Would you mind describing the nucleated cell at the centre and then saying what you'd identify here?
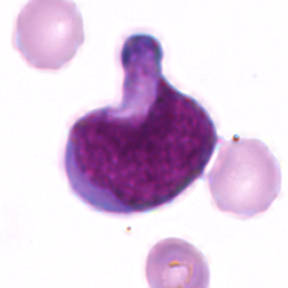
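Notice first the single slender projection rising from the top of the cell; elsewhere the outline is smooth and rounded. The nucleus fills most of the cell body, and the cytoplasm shows no granules. This is an atypical promyelocyte.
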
